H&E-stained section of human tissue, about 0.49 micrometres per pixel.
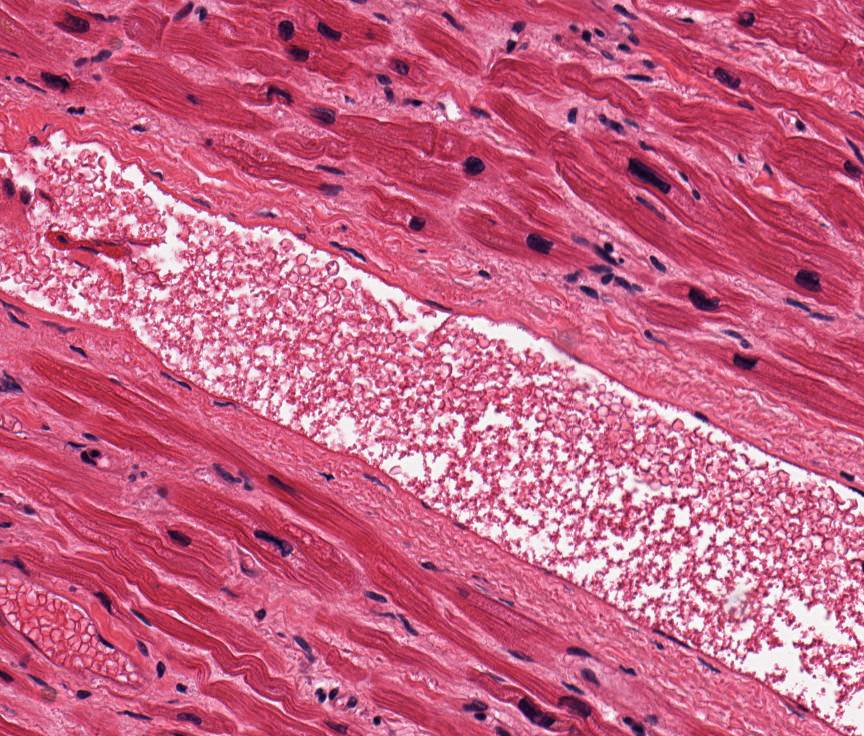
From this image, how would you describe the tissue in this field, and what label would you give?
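A wide thin-walled vessel crosses mid-field diagonally, its lumen filled with red blood cells. On both sides, muscle fibres run from upper left to lower right, with elongated, central nuclei; some are large and dark, clearly bigger than stromal nuclei. Name: atrial appendage of the heart.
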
